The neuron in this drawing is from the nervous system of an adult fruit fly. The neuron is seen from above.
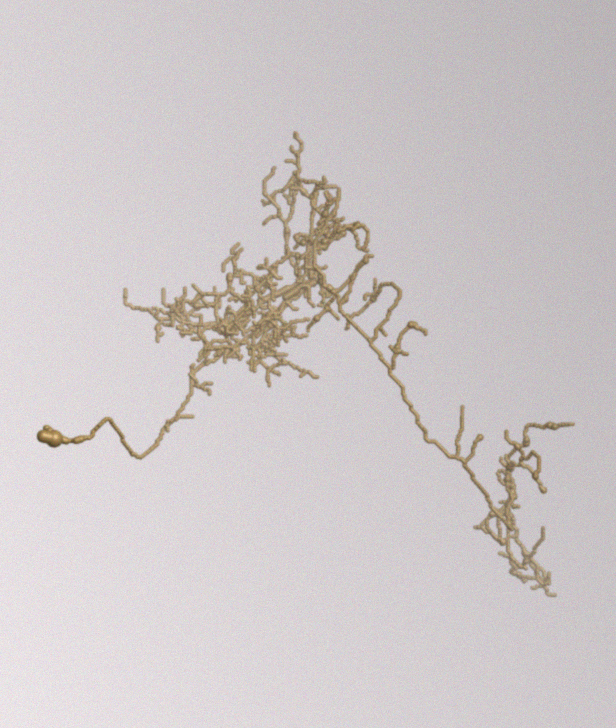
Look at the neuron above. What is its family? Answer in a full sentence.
The family is hemilineage 01A.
